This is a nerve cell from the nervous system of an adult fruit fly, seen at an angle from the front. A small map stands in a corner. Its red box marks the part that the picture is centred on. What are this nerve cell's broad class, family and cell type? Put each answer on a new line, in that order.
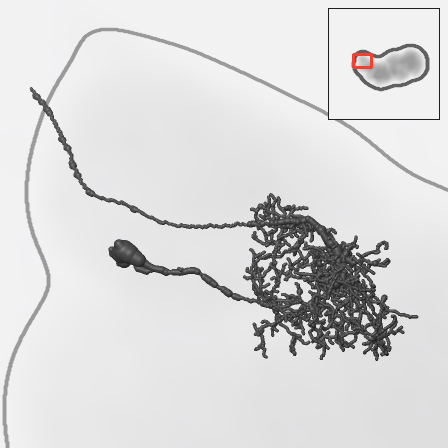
motor neuron of the nerve cord
MNad
MNad44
